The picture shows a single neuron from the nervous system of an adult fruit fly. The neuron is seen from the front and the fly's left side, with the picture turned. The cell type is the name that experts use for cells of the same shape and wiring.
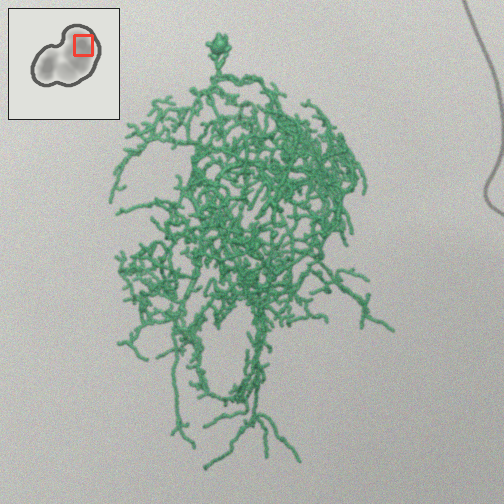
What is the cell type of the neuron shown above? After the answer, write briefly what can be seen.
It is of cell type AVLP169. It is a central-brain intrinsic neuron. The picture shows more than a hundred branch ends. As drawn here it is taller than it is wide.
